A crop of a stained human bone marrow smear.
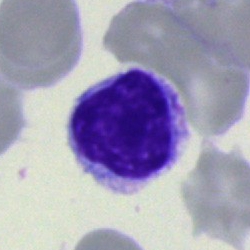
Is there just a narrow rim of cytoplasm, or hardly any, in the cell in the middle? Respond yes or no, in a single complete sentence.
Yes, the nucleus occupies most of the cell, leaving scant cytoplasm.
